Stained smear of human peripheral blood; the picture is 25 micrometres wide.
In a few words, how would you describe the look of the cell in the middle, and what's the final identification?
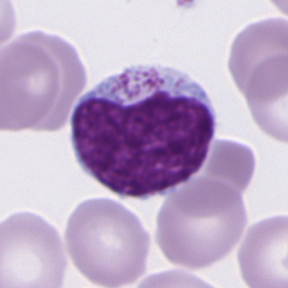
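Start with the outline, which is roughly round and smooth. Now look at the nucleus: there's a shallow notch in its upper edge. The cytoplasm around it is pale blue. Just above that notch, you can see a small cluster of reddish-purple granules in the cytoplasm. This is a large granular lymphocyte.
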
